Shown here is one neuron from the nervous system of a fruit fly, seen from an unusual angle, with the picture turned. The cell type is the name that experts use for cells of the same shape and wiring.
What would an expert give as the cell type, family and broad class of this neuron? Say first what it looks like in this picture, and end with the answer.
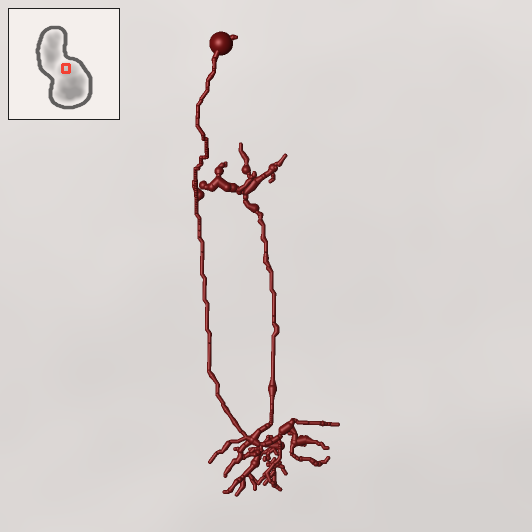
The cell body can be seen at the top of the picture. As drawn here it is more than twice as tall as it is wide. Its cell type is T5a. The family is T. Its broad class is optic-lobe intrinsic neuron.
